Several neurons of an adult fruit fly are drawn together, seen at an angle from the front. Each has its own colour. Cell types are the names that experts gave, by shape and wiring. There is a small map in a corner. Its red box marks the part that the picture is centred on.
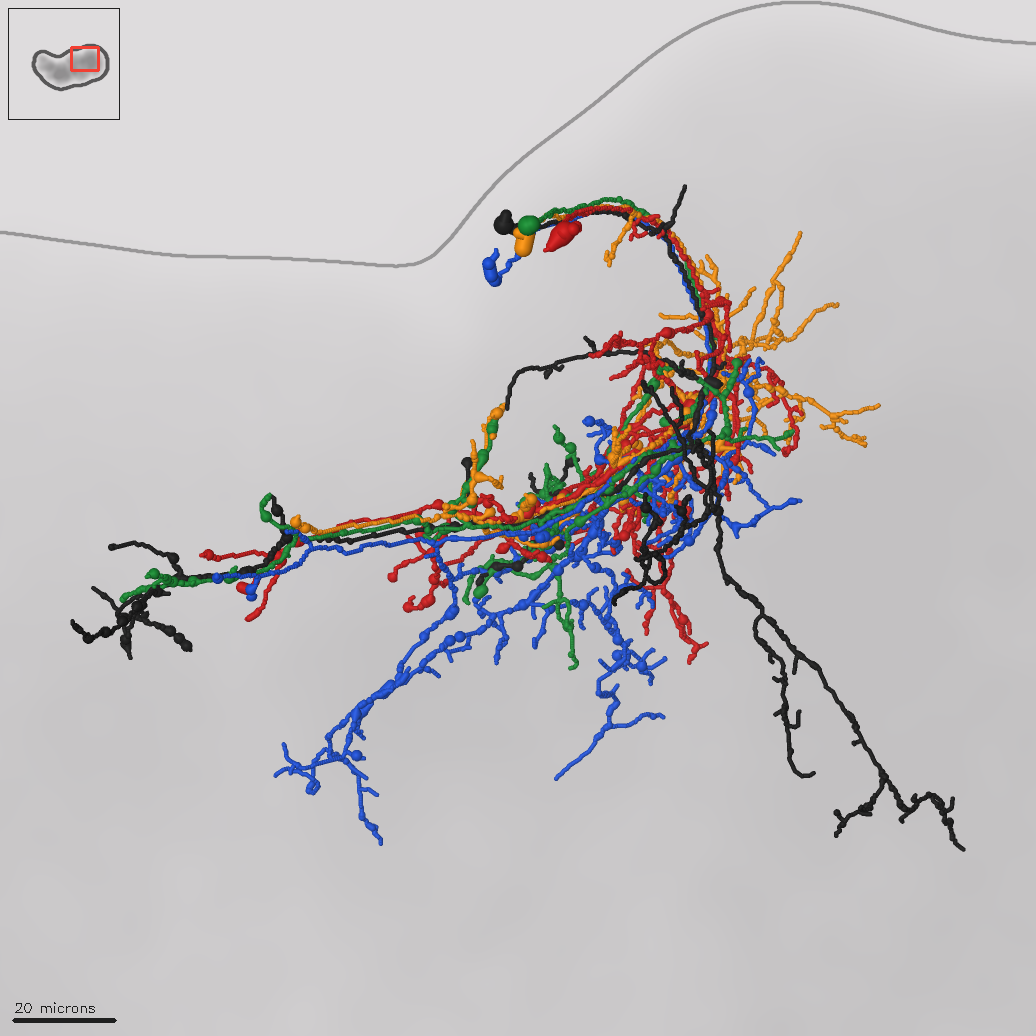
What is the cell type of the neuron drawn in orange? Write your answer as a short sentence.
The cell type is CL196.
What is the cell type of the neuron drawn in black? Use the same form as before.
The cell type is SMP451.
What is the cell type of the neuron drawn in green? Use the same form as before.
The cell type is CB1823.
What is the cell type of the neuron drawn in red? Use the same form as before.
The cell type is CL182.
